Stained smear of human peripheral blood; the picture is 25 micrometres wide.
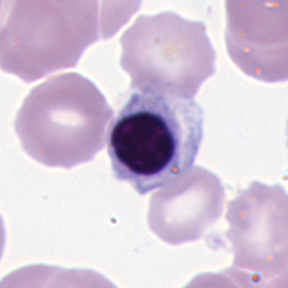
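Normoblast in the middle of a stained peripheral blood smear. Notice first the nucleus, which sits off-centre toward the left side of the cell. It is round in outline and about 6 micrometres across. Now look at its chromatin: dense, dark purple and coarsely clumped. Around it, the cytoplasm is pale blue and is not filled with coarse granules.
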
